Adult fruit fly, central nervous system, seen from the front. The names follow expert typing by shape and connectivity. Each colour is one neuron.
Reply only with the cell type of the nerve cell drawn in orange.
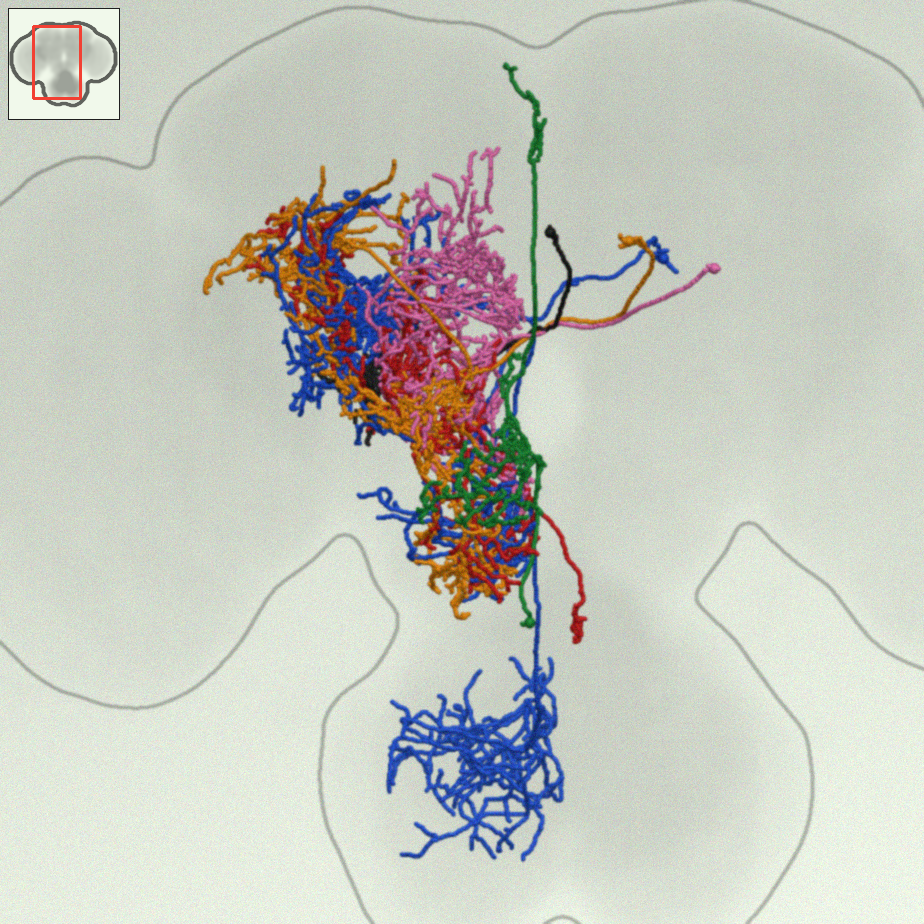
mALD3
